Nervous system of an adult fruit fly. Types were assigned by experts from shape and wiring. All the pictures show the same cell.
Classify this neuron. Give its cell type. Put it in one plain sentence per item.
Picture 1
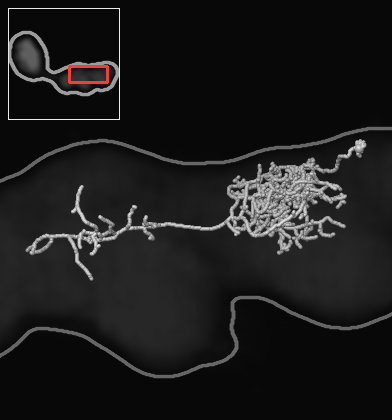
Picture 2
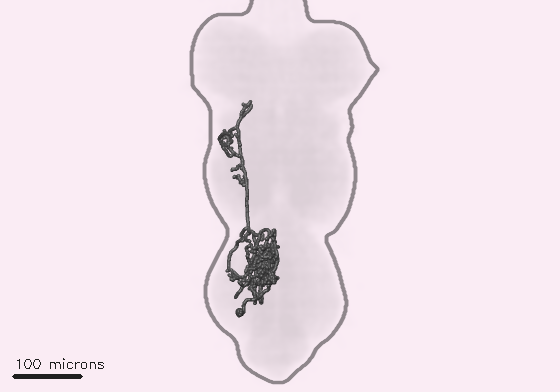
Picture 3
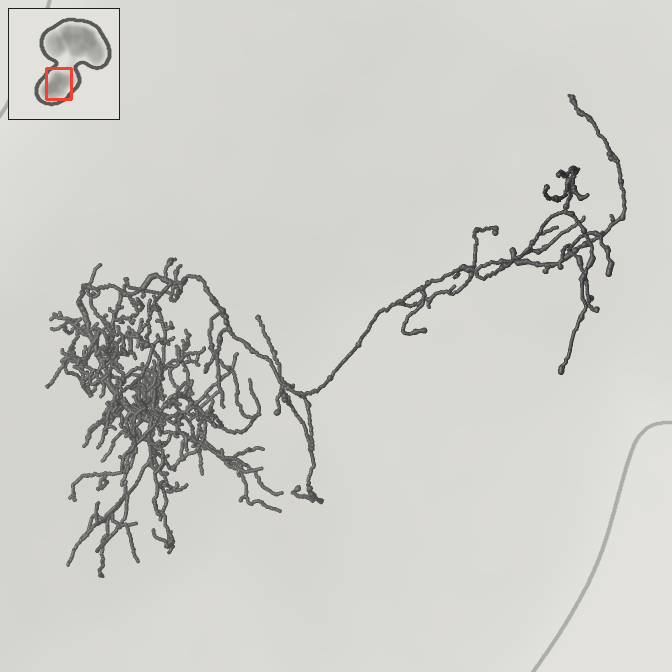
The cell type is IN12A025.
